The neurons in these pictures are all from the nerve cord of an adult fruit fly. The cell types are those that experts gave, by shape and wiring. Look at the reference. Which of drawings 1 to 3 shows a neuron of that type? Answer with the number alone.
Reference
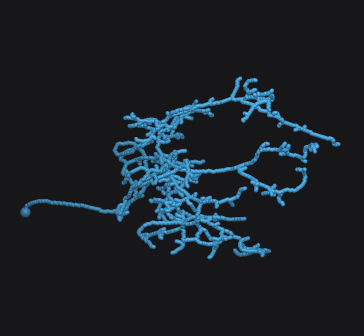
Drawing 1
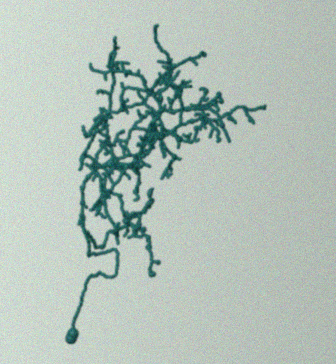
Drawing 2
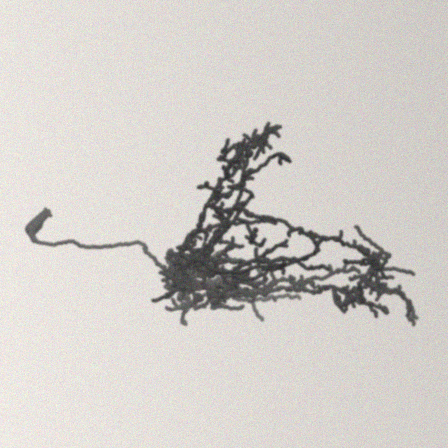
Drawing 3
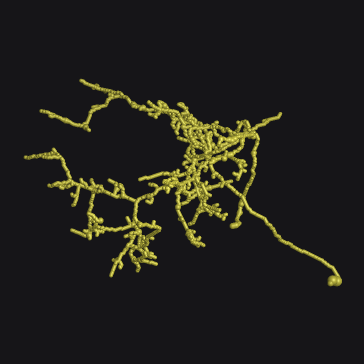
3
